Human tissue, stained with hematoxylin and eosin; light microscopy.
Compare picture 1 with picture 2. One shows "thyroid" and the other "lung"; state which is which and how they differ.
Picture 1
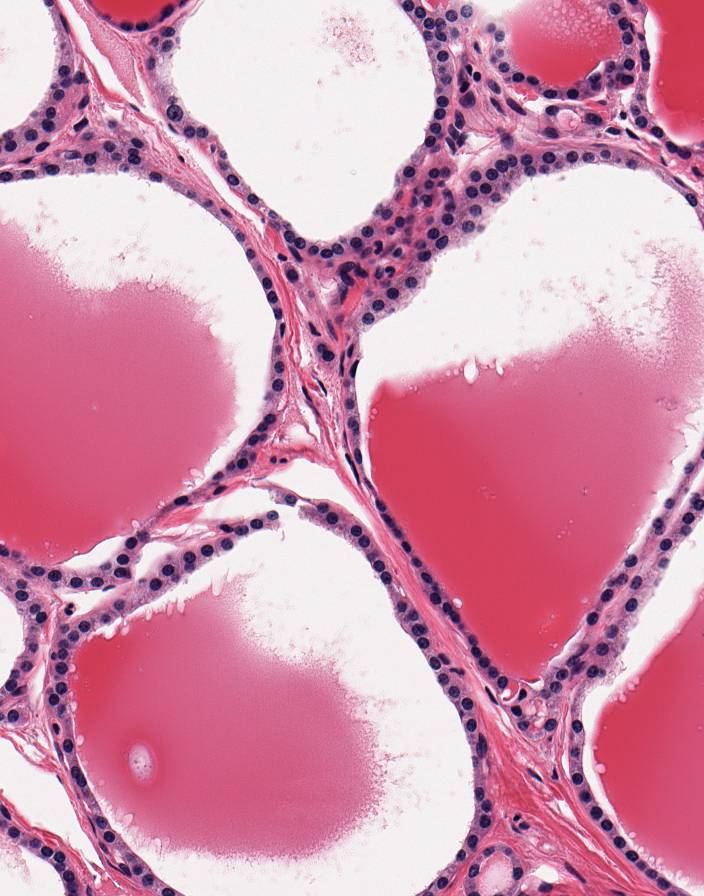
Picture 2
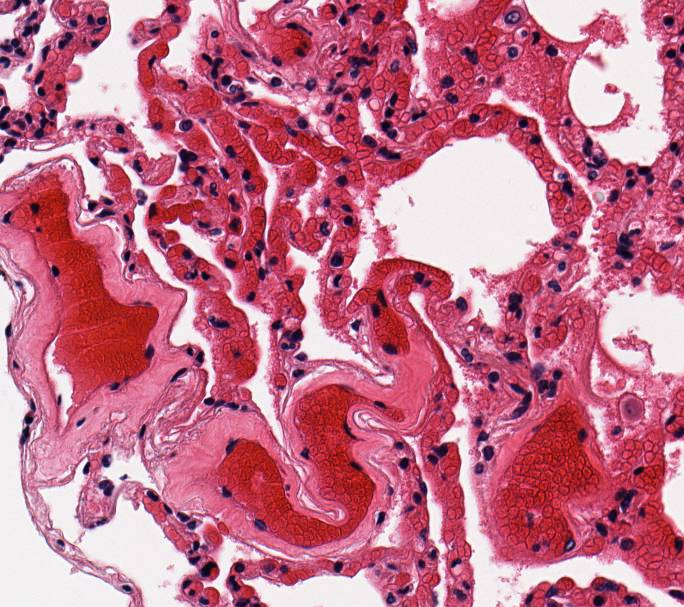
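Thyroid appears in picture 1, lung in picture 2. In the thyroid, large rounded follicles fill the field, packed closely with only thin partitions between them. A single layer of cuboidal epithelial cells with small, round, darkly staining nuclei lines each follicle, and no papillary folds project into the lumens.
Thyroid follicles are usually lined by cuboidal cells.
In the lung, thin branching walls separate open white spaces across the field.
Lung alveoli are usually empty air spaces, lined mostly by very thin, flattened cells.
These thin walls are packed with red blood cells lying in rows, and small dark oval nuclei are scattered along them. The larger vessels have thick, pale pink, glassy walls.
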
